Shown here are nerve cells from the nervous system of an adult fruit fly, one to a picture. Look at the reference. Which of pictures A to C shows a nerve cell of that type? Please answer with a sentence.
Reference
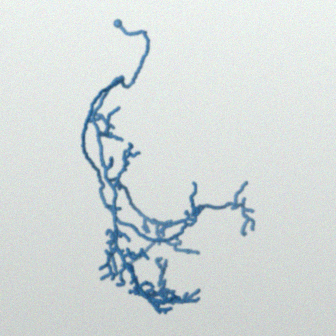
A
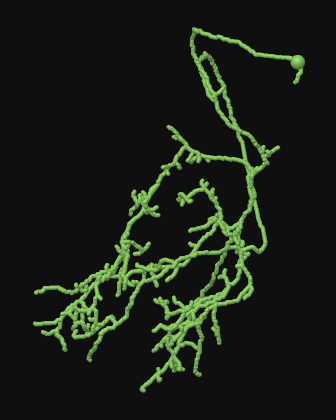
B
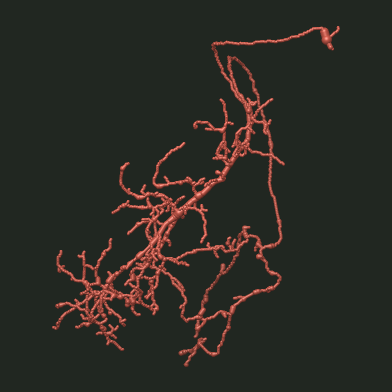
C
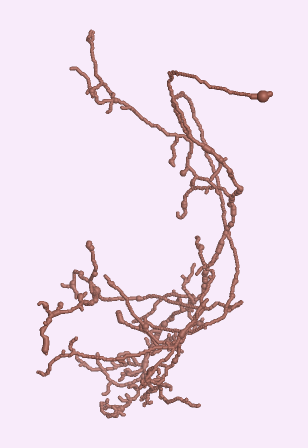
Picture C is of the same cell type.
